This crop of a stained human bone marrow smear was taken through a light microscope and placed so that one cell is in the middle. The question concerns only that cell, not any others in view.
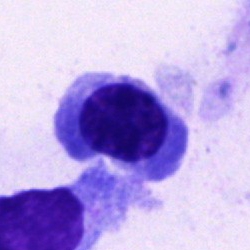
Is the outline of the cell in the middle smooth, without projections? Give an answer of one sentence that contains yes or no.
No, ragged or frayed parts, projections, blebs or tags interrupt the cell's outline.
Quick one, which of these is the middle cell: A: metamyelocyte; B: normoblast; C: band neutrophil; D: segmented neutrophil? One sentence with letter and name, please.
With the cell in the middle being a normoblast, option B is the correct choice.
